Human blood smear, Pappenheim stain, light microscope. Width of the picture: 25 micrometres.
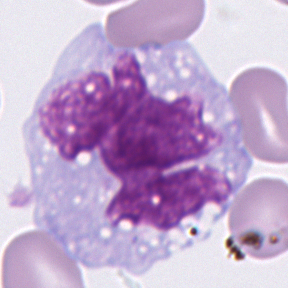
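Monocyte in a stained peripheral blood smear. Its outline is irregular and somewhat angular rather than round, and the nucleus is folded irregularly into several lobes. Many small clear vacuoles dot the cytoplasm, which shows no coarse coloured granules.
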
